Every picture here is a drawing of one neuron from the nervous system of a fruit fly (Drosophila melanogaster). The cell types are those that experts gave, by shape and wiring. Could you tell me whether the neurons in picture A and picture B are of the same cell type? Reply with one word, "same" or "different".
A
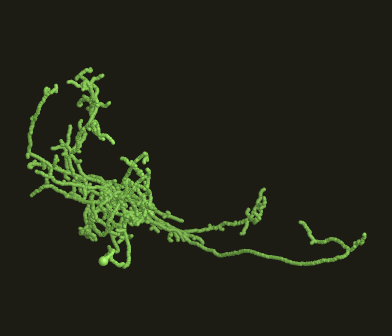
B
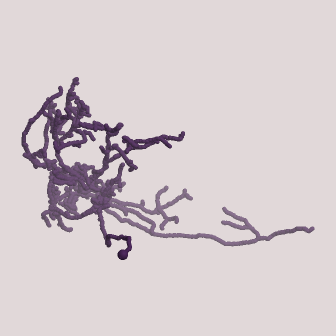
same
